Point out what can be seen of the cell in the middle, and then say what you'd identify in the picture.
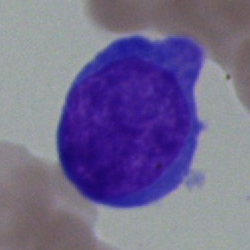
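The chromatin is fine and evenly spread, with no coarse clumps. The cytoplasm forms a narrow, deep blue rim that is widest at the upper right. From that upper right side, a blunt bulge of cytoplasm projects outward. This cell is a blast.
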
